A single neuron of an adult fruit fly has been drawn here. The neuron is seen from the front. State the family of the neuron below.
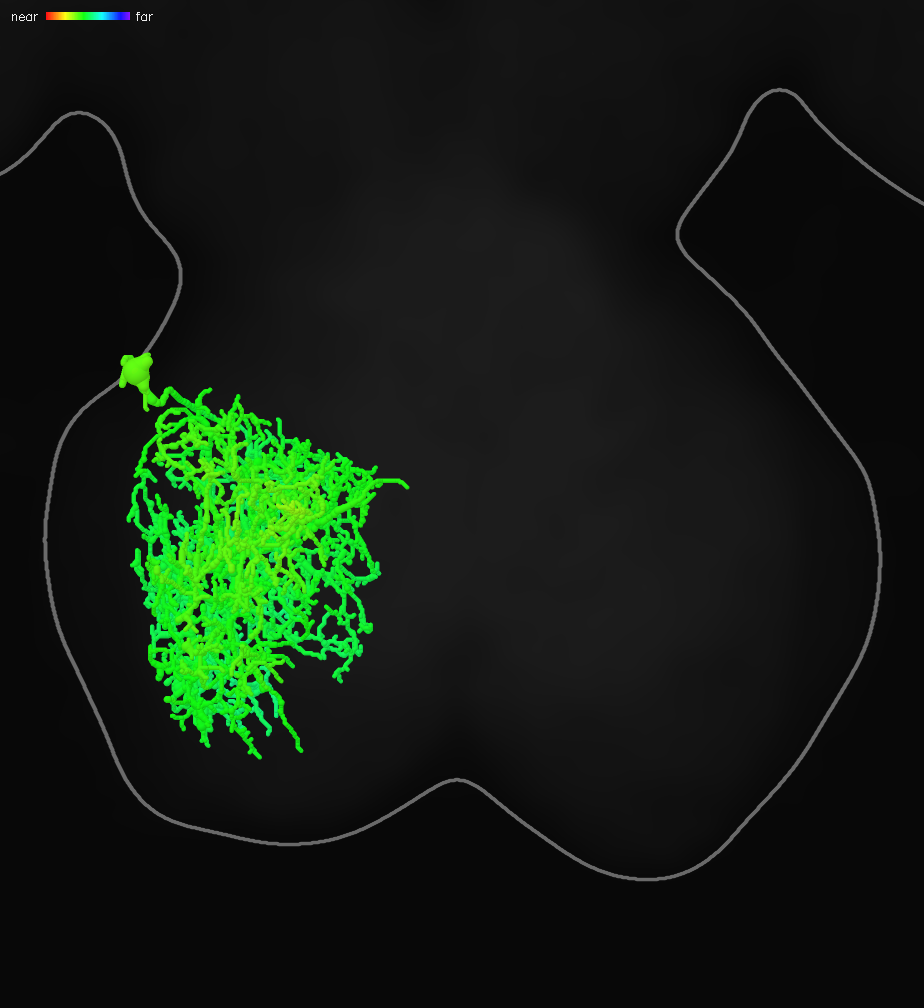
hemilineage 19A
